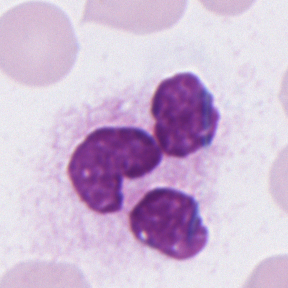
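Segmented neutrophil at the centre, checked point by point. First, no nucleoli can be seen in any lobe. Next, the cytoplasm is pale pinkish-lilac and filled with fine, dust-like pinkish-violet granules. Last, no vacuoles are visible in that cytoplasm.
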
